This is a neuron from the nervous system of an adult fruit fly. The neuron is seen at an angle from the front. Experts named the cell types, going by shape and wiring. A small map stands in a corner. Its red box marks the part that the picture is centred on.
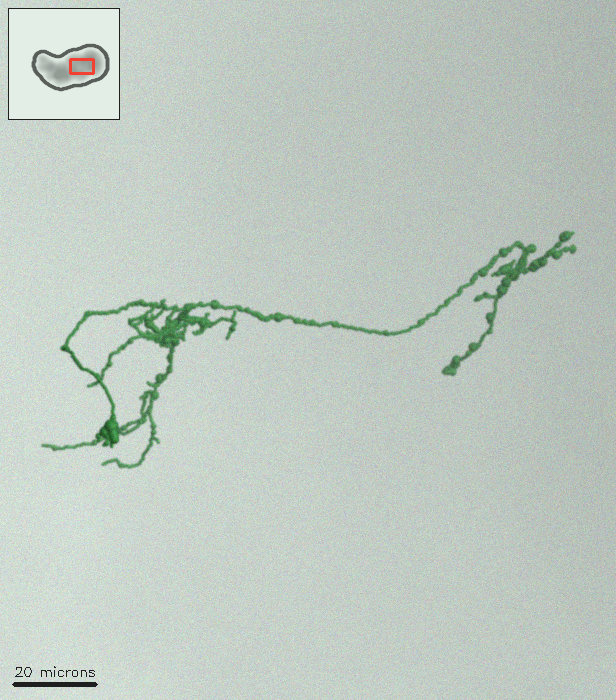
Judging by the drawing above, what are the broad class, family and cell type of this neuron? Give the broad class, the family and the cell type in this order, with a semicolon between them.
central-brain intrinsic neuron; hemilineage AOTUv3_ventral; LAL089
